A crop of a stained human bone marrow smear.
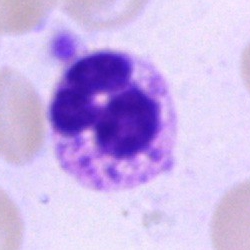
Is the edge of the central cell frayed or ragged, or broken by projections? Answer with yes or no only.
No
